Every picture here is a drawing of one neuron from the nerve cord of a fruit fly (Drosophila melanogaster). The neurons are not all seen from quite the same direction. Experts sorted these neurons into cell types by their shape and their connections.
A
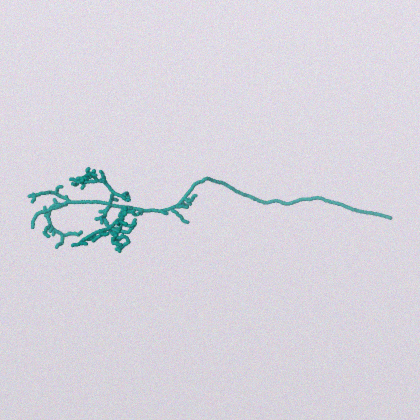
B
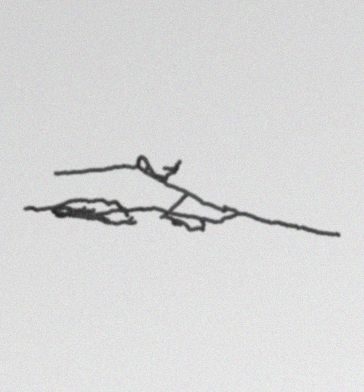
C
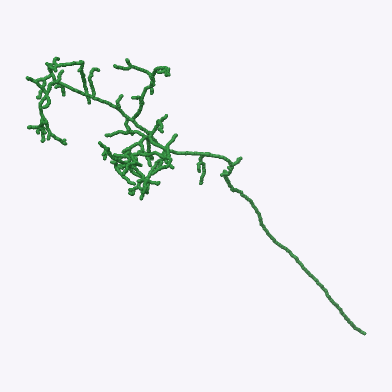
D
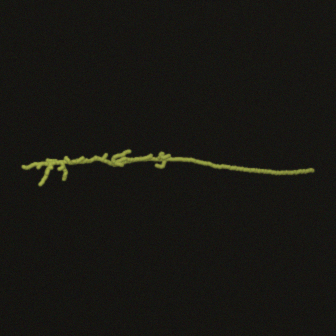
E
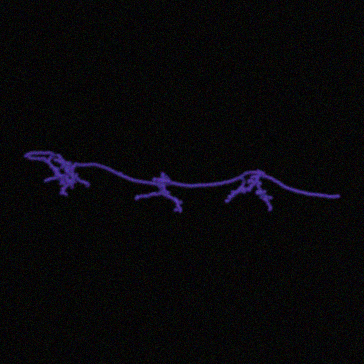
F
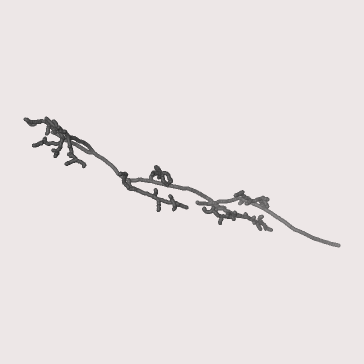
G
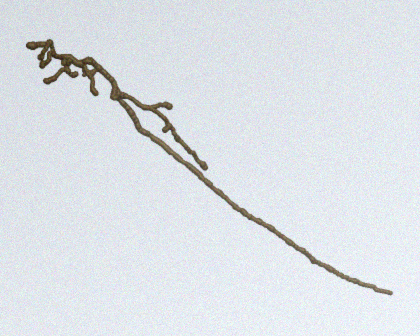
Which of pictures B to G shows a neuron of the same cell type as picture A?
Picture C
